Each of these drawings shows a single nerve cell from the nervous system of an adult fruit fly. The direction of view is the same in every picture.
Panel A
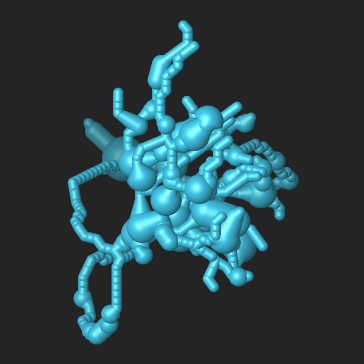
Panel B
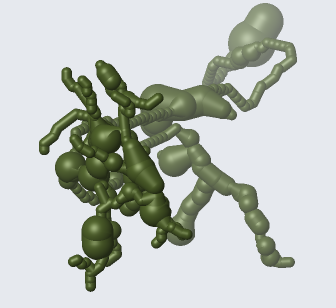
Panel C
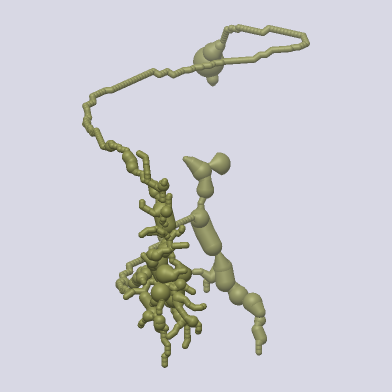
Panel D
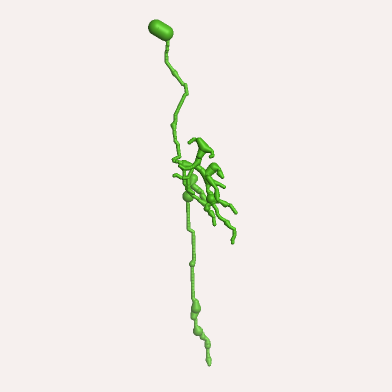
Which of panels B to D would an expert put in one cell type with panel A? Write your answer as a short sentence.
None of them is of the same cell type.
